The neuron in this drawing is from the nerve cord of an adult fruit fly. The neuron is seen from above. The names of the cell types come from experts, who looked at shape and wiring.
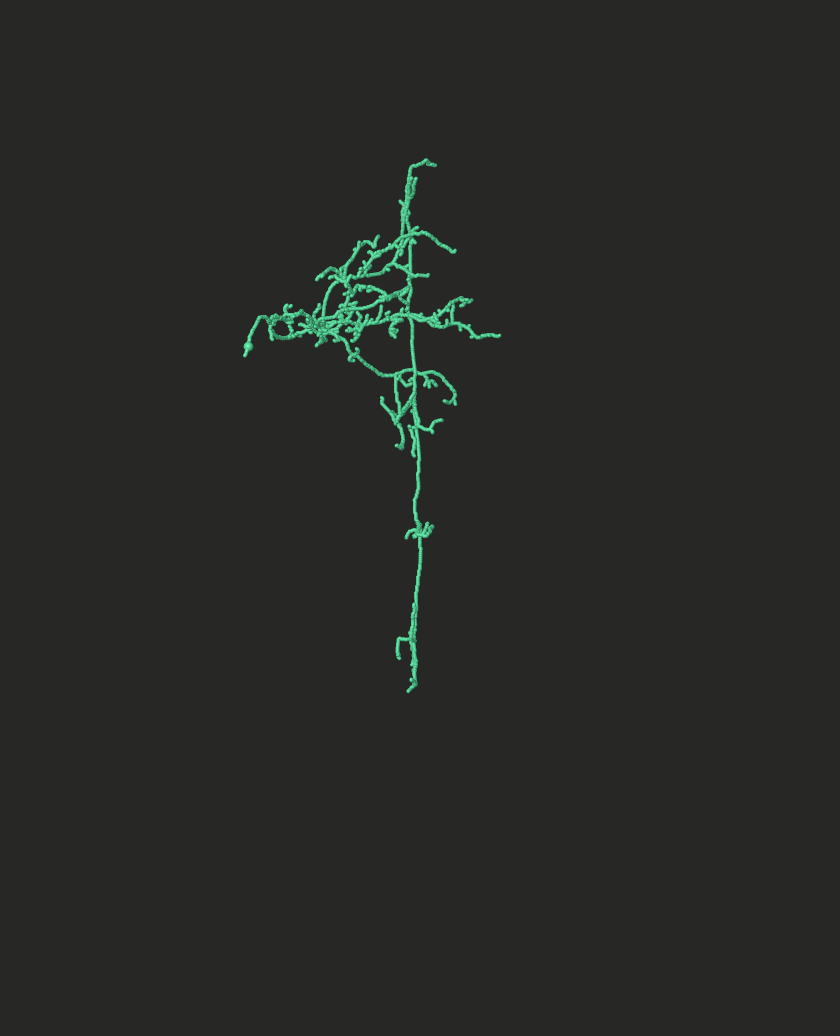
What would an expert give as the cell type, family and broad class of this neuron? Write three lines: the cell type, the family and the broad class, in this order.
IN17A090
hemilineage 17A
nerve-cord intrinsic neuron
